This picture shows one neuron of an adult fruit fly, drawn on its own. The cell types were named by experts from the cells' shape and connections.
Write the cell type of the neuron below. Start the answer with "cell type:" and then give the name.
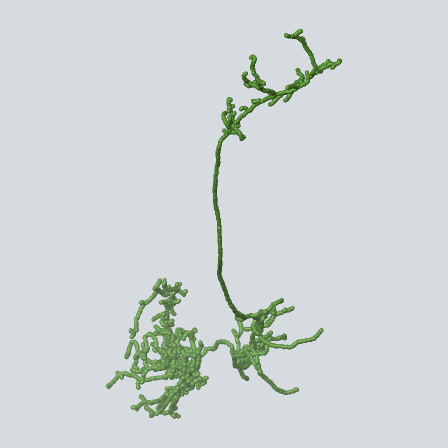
cell type: ANXXX132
